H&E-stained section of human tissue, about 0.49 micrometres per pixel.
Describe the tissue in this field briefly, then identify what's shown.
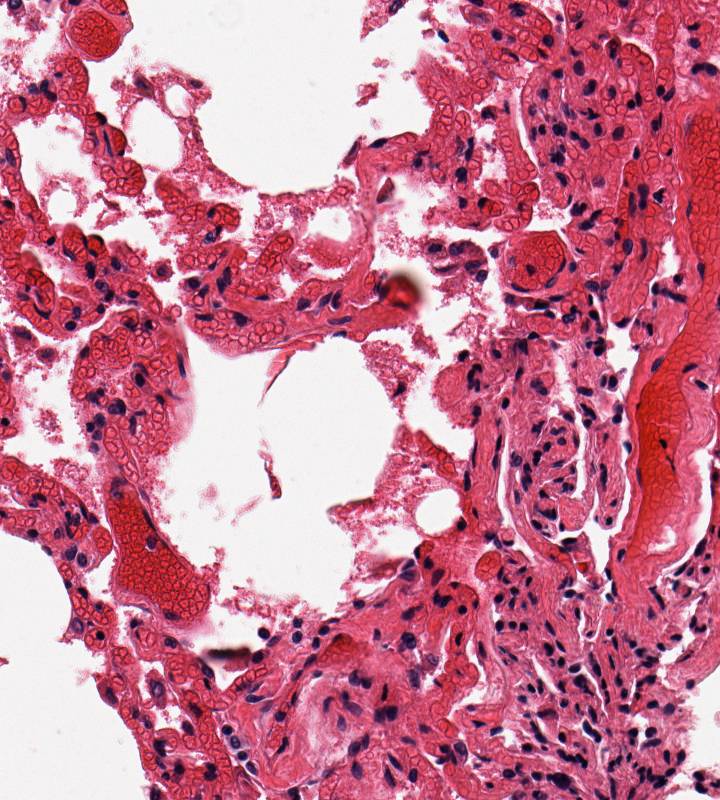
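See the upper left and centre: large empty spaces parted by thin walls, which hold capillaries distended and tightly packed with red blood cells. Toward the lower right the tissue turns denser, a more cellular stroma with many small, dark, elongated nuclei. This is lung.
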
